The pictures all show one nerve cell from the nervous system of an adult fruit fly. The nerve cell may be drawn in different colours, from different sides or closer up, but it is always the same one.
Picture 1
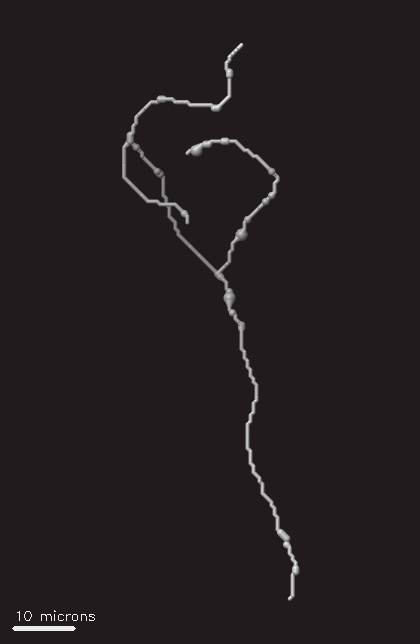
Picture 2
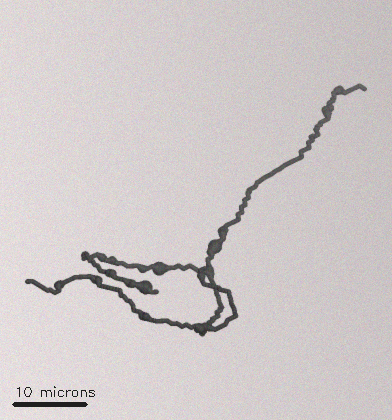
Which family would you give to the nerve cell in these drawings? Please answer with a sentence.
The family is class mechanosensory tactile.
